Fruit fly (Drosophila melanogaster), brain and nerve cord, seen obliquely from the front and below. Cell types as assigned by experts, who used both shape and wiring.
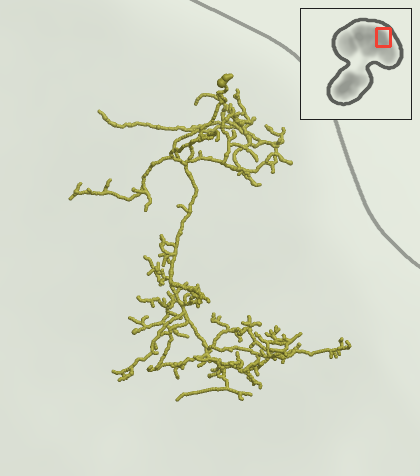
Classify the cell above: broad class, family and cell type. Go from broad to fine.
central-brain intrinsic neuron; hemilineage SLPad1_anterior; CB3218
